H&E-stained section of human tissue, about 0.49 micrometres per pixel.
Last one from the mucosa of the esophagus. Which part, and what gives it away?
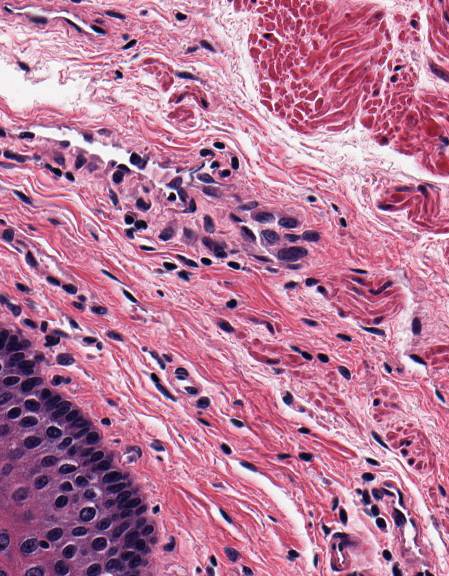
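You're looking at loose connective tissue, the pink band running diagonally between an epithelium at the lower left and deep red fibre bundles at the upper right.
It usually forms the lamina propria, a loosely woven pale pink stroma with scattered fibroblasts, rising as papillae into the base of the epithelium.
See how the epithelium is stratified, its crowded, darkly stained nuclei packed along the edge facing the connective tissue. In the band, wavy collagen fibres run mainly from upper left to lower right, among mostly small, dark, spindle-shaped nuclei.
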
